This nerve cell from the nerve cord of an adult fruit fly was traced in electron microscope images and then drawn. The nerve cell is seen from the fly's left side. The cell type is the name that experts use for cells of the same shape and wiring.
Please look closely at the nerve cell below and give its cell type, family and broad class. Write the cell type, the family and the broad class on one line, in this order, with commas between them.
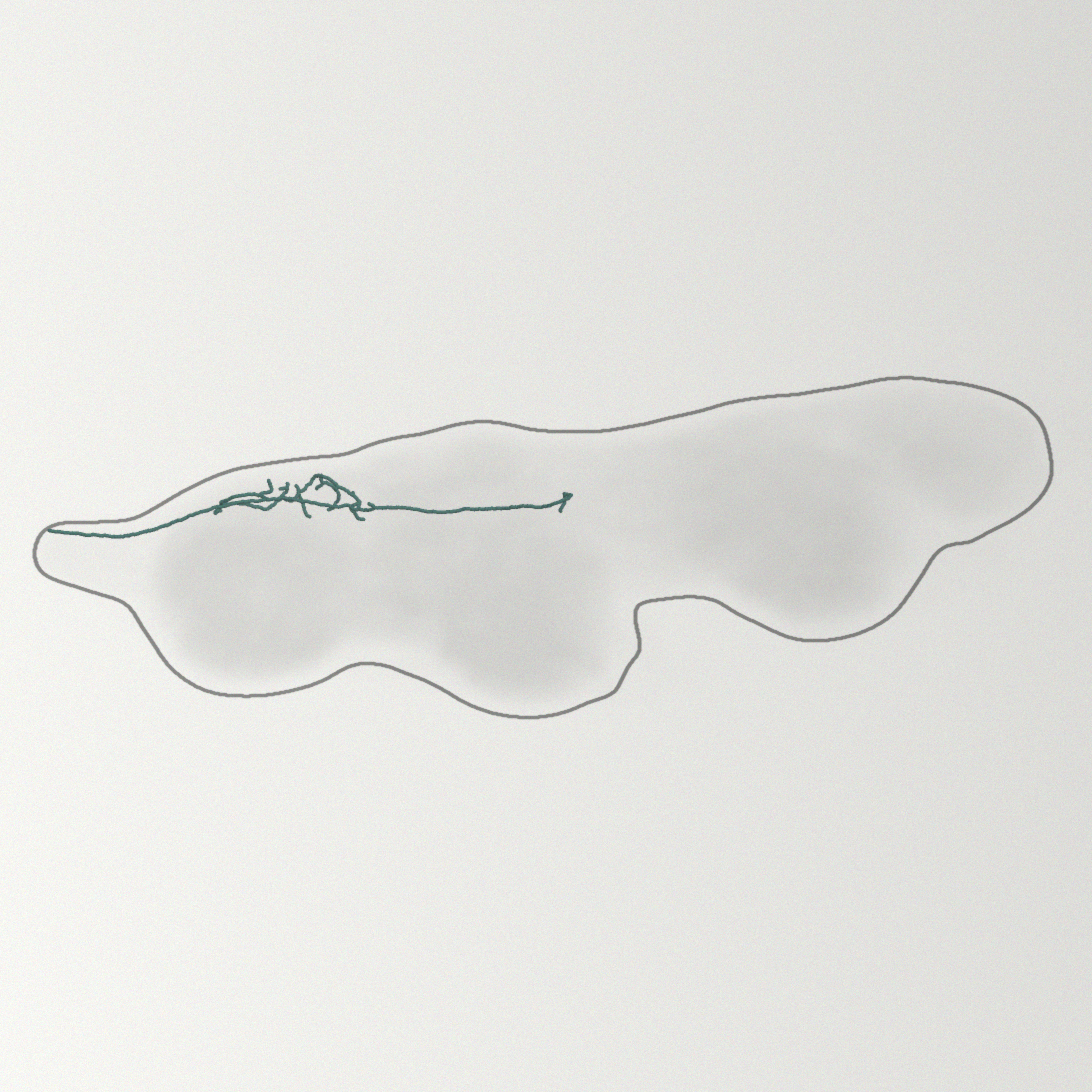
DNp16_a, hemilineage PSp2, descending neuron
